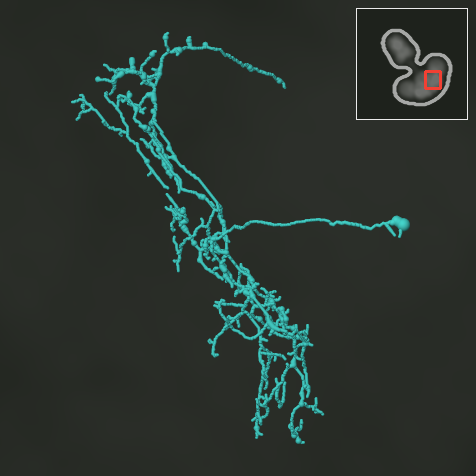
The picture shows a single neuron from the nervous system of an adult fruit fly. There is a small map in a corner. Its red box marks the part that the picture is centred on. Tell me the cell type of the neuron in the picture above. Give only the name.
WEDPN16_d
